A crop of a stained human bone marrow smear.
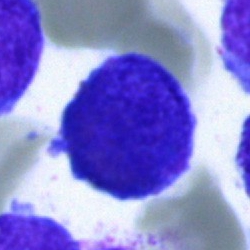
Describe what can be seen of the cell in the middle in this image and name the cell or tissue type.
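Around the nucleus, no distinct rim of paler cytoplasm can be seen. Staining across the cell has a mottled, finely granular texture, and no vacuoles are present. A small dark blue fragment sits against the left edge of the cell. This one is a blast.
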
